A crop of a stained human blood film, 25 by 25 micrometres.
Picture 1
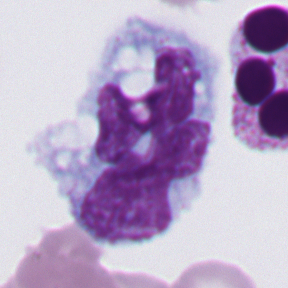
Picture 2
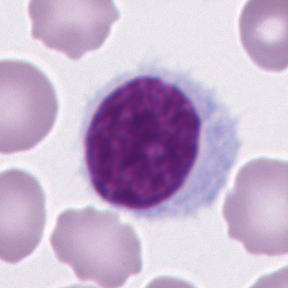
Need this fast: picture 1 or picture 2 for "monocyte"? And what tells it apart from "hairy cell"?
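The monocyte is in picture 1 and the hairy cell in picture 2. Their nuclei differ most: the monocyte's is a single folded, convoluted mass whose irregular lobes are connected, while the hairy cell's is round to slightly oval, without lobes or any indentation.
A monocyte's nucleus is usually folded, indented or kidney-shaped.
The nucleus of the hairy cell measures about 12 by 10 micrometres. Both cells have ragged edges, but in different ways: the monocyte's outline is irregular and frayed on the left side, whereas the hairy cell's cytoplasm ends in fine hair-like projections. The cytoplasm of the monocyte is abundant and pale greyish-blue; that of the hairy cell is pale blue, forming a broader crescent on the right of the nucleus and only a thin rim on the left. The monocyte has no coarse orange or pink granules, and the hairy cell shows no distinct granules and no vacuoles.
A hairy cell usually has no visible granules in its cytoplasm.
No nucleoli can be seen in the monocyte's nucleus. At the upper right edge of picture 1 lies part of another cell, with round, dark purple nuclear lobes.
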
